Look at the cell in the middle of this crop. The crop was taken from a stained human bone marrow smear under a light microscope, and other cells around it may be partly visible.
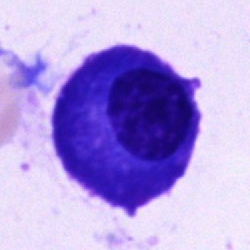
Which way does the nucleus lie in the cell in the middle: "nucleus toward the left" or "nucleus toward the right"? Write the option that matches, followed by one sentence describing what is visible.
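Nucleus toward the right. The nucleus sits off-centre, pushed toward the upper right of the cell.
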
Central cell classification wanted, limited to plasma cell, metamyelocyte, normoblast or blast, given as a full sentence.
At the middle of the frame sits a plasma cell.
